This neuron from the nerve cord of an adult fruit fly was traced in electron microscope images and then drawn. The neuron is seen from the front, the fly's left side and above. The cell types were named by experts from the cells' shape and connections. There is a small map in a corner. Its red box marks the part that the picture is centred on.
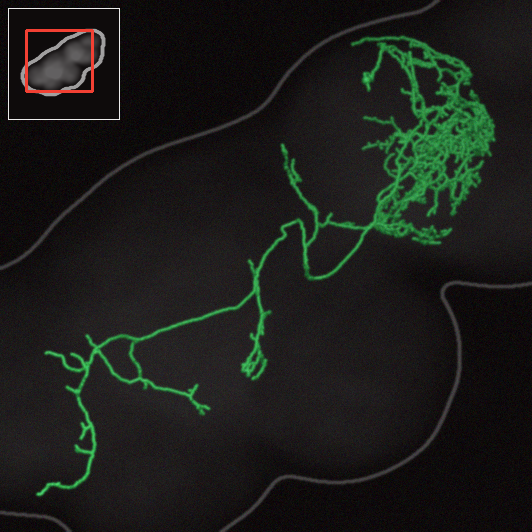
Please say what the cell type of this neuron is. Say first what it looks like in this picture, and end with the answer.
Dozens of branch ends can be seen. In this view it is about as wide as it is tall. This is a nerve-cord intrinsic neuron. The cell type is INXXX219.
